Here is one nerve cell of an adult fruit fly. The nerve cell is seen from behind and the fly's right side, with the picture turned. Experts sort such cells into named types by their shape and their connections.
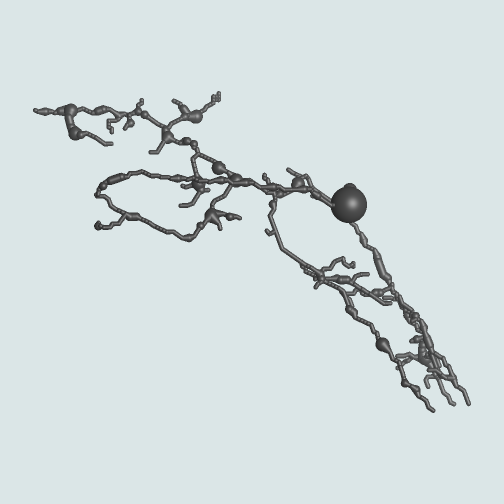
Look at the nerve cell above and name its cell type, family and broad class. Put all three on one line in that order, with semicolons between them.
CB1154; hemilineage LHd2; central-brain intrinsic neuron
